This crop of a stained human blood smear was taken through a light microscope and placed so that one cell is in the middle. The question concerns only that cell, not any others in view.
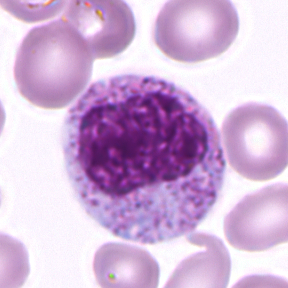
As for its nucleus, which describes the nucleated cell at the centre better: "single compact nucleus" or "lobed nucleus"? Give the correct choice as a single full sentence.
The nucleus is neither lobed nor band-shaped but one compact round, oval or kidney-shaped mass.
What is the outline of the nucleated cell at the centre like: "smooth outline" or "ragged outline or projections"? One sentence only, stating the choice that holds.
It is a smooth edge that this cell shows.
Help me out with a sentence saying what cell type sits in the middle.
The middle cell in this particular crop is a metamyelocyte.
